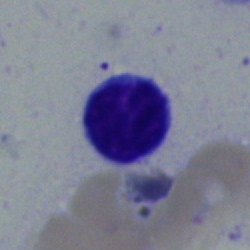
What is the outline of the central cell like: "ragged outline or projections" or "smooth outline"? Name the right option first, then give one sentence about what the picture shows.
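Smooth outline. The cell has a round, smooth outline.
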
